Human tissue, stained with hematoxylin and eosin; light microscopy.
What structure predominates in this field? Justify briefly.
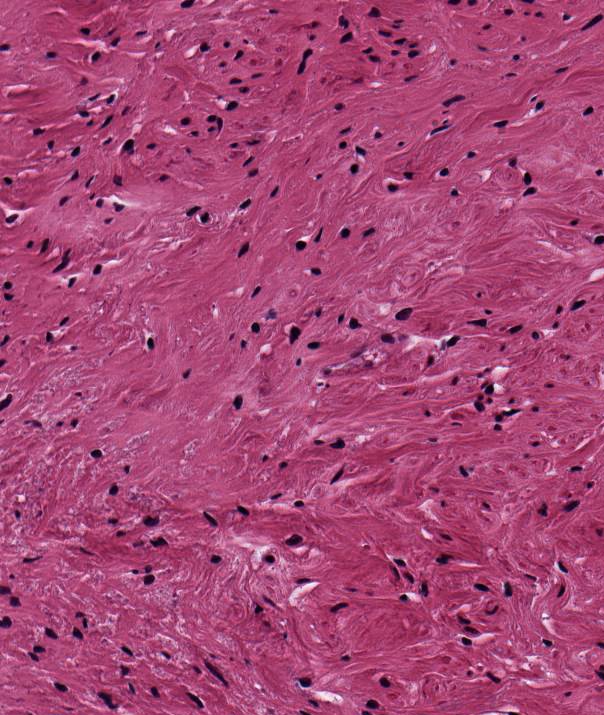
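This is dense connective tissue, filling the whole field. Notice first that there is no epithelium anywhere, only dense pink fibrous tissue. The fibres gather into wavy bundles that interlace in varied directions. Its small, dark, oval to spindle-shaped nuclei are scattered and widely spaced, not crowded.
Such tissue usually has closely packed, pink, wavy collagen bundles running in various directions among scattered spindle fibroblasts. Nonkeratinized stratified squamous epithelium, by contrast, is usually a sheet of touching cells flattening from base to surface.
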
